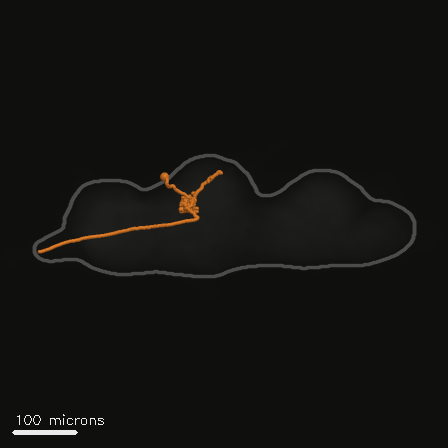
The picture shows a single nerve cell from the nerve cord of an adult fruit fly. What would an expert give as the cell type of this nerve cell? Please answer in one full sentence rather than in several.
The nerve cell here is of the cell type AN10B033.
